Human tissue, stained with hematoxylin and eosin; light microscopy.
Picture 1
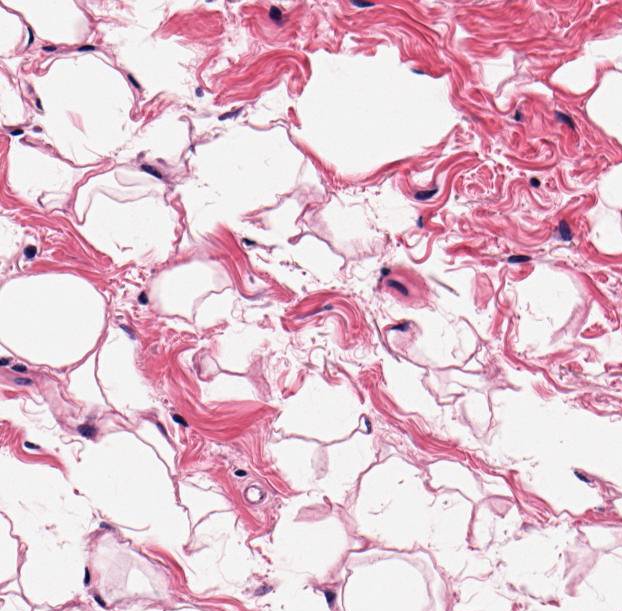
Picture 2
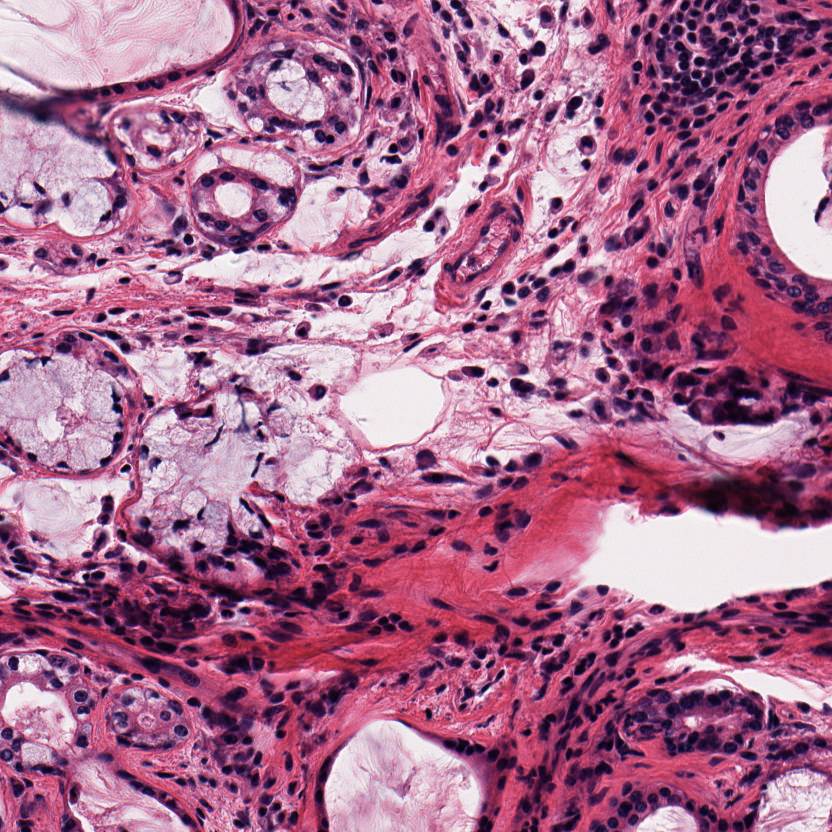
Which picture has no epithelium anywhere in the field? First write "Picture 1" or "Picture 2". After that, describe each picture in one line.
Picture 1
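In picture 1: No epithelium is present anywhere in the field.
In picture 2: A large empty lumen lined by epithelium sits at the upper part of the right edge.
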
